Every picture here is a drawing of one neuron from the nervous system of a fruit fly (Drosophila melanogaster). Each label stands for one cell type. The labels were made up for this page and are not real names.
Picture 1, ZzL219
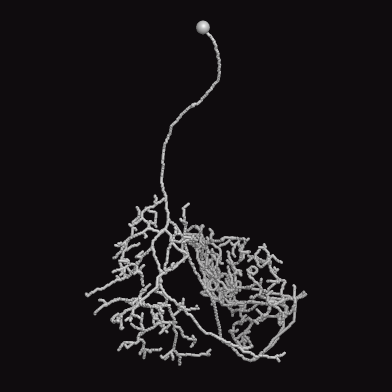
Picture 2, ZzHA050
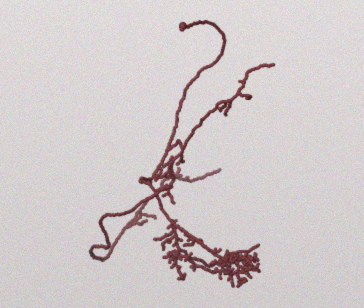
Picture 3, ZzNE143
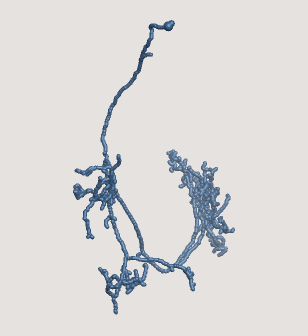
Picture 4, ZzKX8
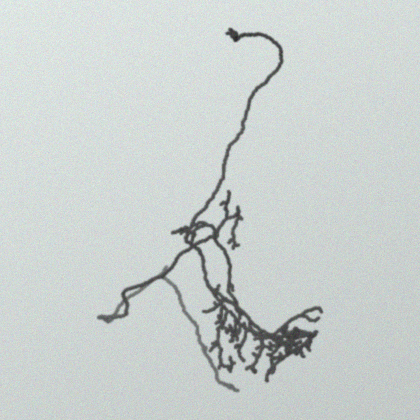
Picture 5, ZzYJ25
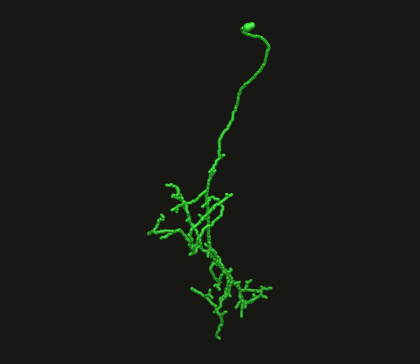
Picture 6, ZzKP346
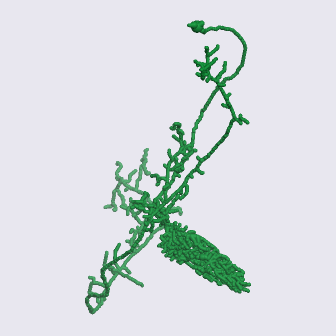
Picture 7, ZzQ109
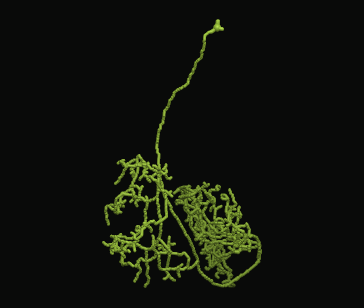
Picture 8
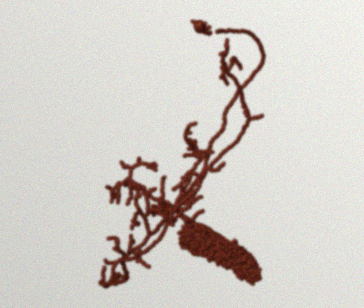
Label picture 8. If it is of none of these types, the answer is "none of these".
ZzKP346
